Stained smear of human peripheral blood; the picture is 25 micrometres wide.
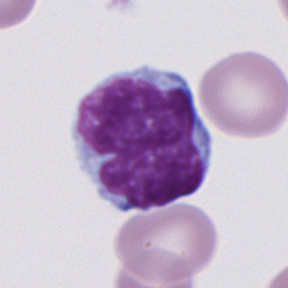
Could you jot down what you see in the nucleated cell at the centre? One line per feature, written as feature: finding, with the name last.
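Outline: roughly round, slightly uneven edges
Size: about 13 micrometres across
Nucleus: fills about 80% of the cell's area
Chromatin: fairly dense, deep purple, only small pale gaps
Cytoplasm: narrow pale grey-blue rim, widest on the left
Name: typical lymphocyte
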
